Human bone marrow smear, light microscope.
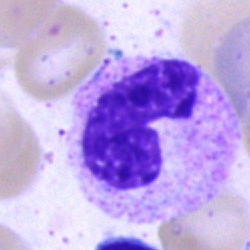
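Band neutrophil. Look at the nucleus: it is deeply indented on its right side, giving it a kidney shape, and it sits off-centre toward the left of the cell. No nucleoli are visible. The cytoplasm is abundant and pale lilac-pink, not blue.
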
